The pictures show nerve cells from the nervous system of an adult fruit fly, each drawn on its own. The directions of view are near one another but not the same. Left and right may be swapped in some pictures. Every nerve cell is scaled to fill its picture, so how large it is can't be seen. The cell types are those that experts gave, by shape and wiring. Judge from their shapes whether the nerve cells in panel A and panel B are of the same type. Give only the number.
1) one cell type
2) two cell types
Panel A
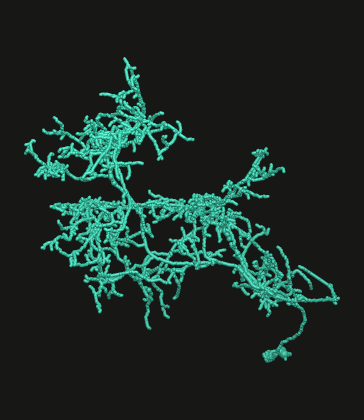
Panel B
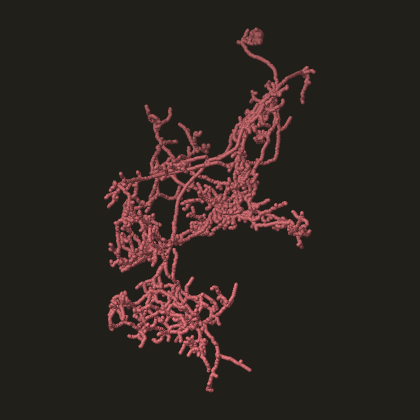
1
